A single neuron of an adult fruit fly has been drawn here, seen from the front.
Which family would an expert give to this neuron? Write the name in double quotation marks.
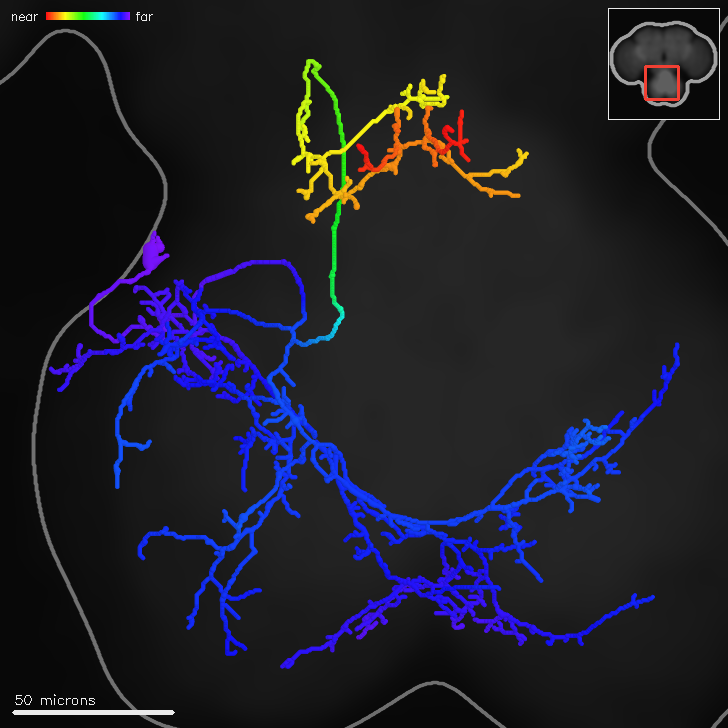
"hemilineage 19A"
